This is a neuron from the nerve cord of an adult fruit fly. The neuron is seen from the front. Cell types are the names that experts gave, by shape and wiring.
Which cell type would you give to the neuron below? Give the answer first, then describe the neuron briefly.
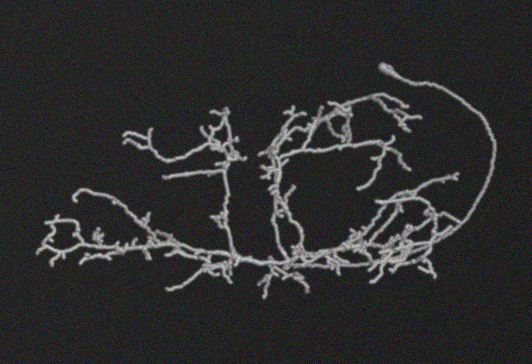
Its cell type is IN11A028. Its broad class is nerve-cord intrinsic neuron. The picture shows dozens of branch ends. As drawn here it is wider than it is tall.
